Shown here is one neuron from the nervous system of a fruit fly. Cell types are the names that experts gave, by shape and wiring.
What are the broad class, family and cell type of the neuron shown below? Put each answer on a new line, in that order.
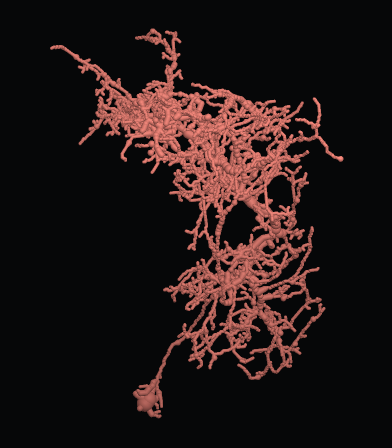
central-brain intrinsic neuron
hemilineage AOTUv1_ventral
PS013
